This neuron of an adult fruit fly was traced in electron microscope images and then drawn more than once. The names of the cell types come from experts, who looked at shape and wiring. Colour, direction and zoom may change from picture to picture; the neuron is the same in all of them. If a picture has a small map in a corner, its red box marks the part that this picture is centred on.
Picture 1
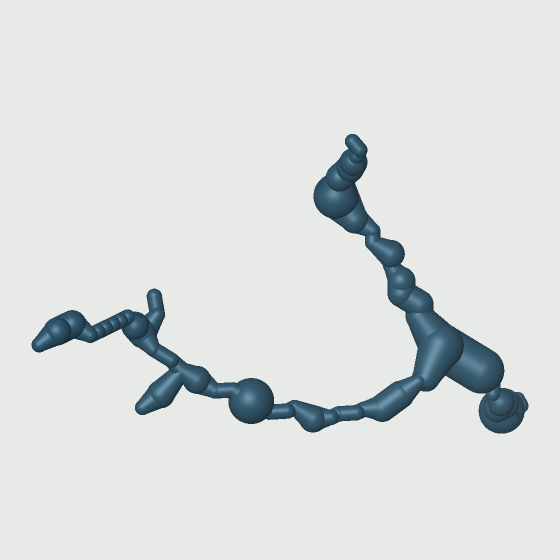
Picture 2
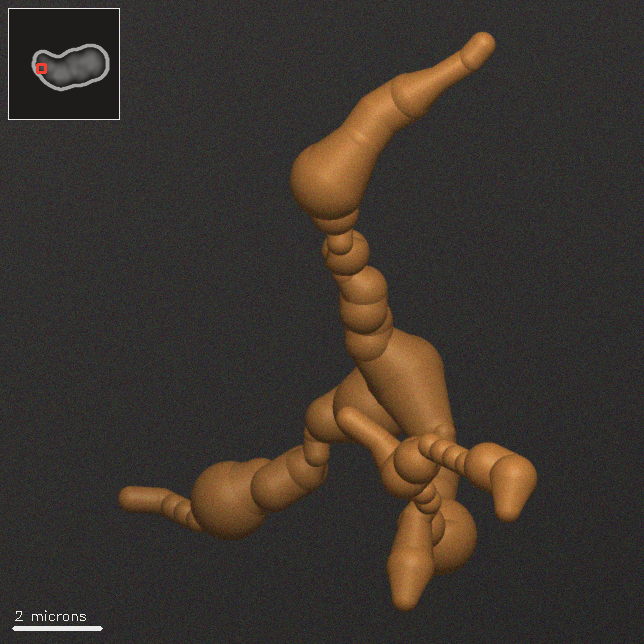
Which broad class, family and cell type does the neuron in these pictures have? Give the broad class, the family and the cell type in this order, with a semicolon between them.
sensory neuron entering the nerve cord; class mechanosensory tactile; SNta21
